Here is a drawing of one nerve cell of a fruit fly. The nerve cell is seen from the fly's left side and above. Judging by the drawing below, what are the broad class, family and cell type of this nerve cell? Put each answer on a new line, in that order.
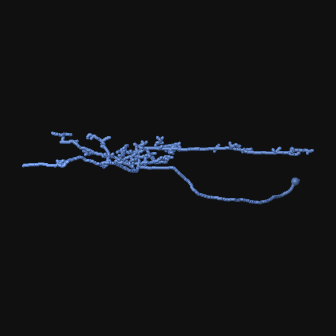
nerve-cord intrinsic neuron
hemilineage 10B
IN10B059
